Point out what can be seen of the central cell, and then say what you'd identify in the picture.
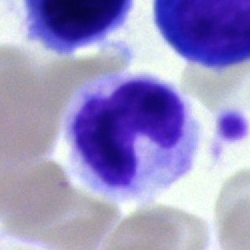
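Deeply indented, the nucleus curves into a kidney-like shape, its notch opening toward the lower right. Its chromatin is dense, dark purple and clumped. Around it lies a moderate rim of pale lilac-grey cytoplasm. The central cell is a band neutrophil.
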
